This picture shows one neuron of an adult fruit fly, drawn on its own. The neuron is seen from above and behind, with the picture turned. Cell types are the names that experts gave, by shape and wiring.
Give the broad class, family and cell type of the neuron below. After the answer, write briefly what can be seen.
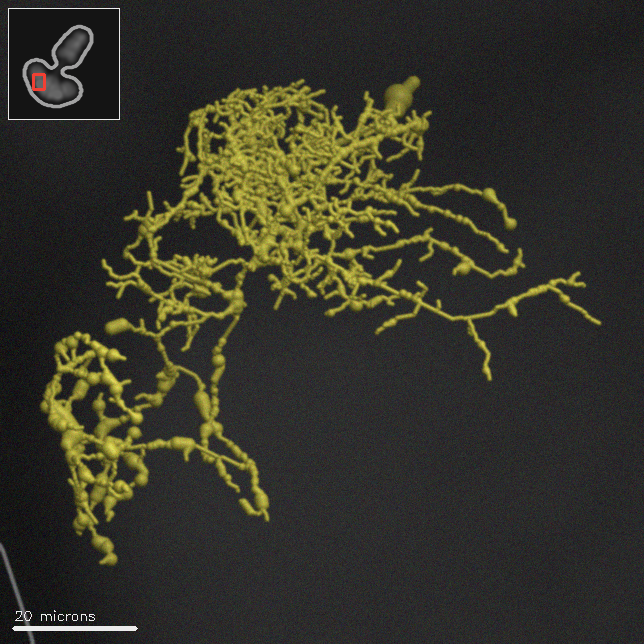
Its broad class is central-brain intrinsic neuron. Its family is hemilineage VLPl&p1_lateral. The cell type is PVLP072. It is in the brain and does not reach the nerve cord. The cell body is at the top of the picture. From left to right in the picture it spans about 90 microns.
